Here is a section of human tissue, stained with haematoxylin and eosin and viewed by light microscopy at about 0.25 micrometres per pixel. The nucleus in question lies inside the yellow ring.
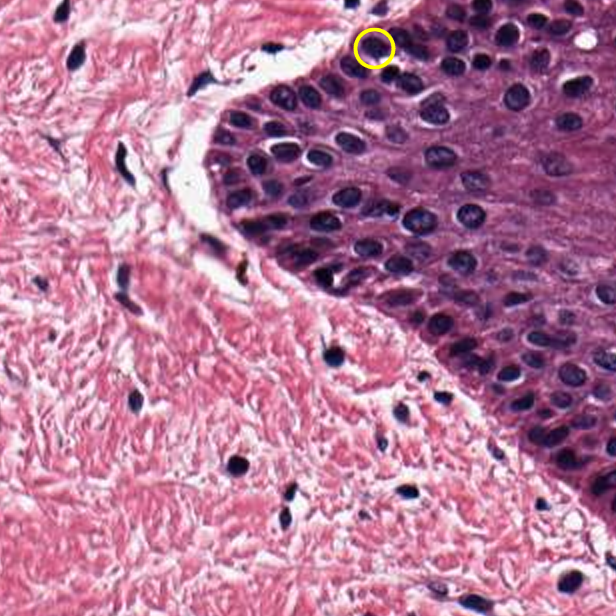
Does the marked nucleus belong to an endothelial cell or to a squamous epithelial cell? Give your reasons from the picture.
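This is a squamous epithelial cell. The nucleus is oval and stained dark purple fairly evenly throughout. The nucleus takes up most of the cell, leaving only a thin rim of purplish-pink cytoplasm around it. It sits closely packed among other cells with oval nuclei in that border row.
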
